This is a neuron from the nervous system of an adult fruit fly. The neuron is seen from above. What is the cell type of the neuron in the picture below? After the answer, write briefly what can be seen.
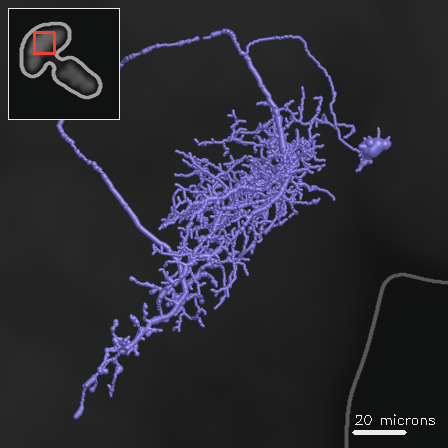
The cell type is PLP213. Its broad class is central-brain intrinsic neuron. It is in the brain and does not reach the nerve cord. From top to bottom in the picture it spans about 150 microns. Dozens of branch ends can be seen.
